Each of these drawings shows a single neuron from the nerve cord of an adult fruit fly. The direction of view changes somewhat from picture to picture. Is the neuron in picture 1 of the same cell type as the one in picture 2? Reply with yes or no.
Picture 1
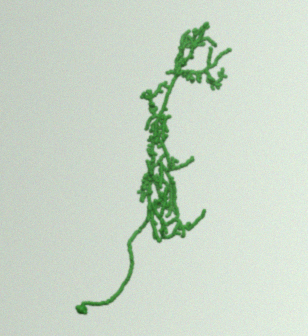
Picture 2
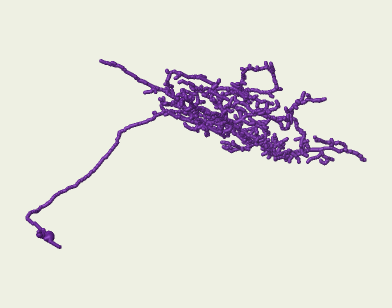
yes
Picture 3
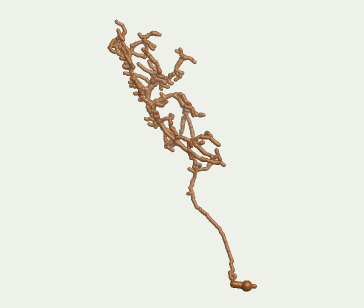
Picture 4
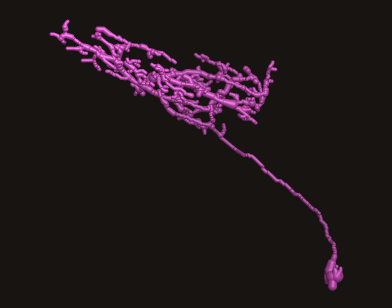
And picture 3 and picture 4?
no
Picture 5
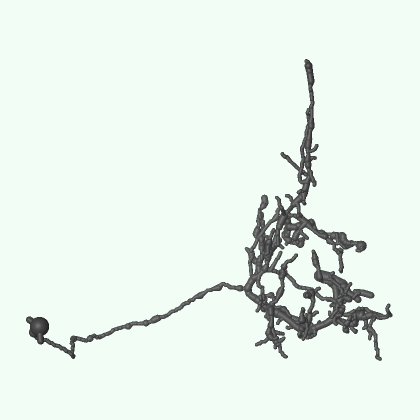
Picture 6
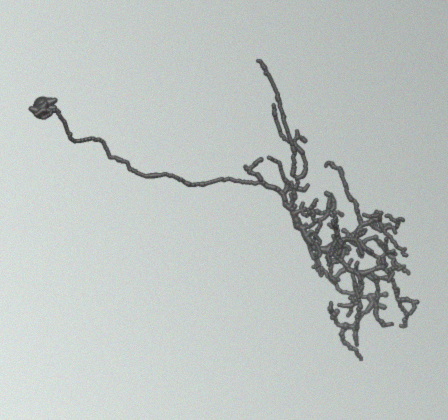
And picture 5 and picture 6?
yes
